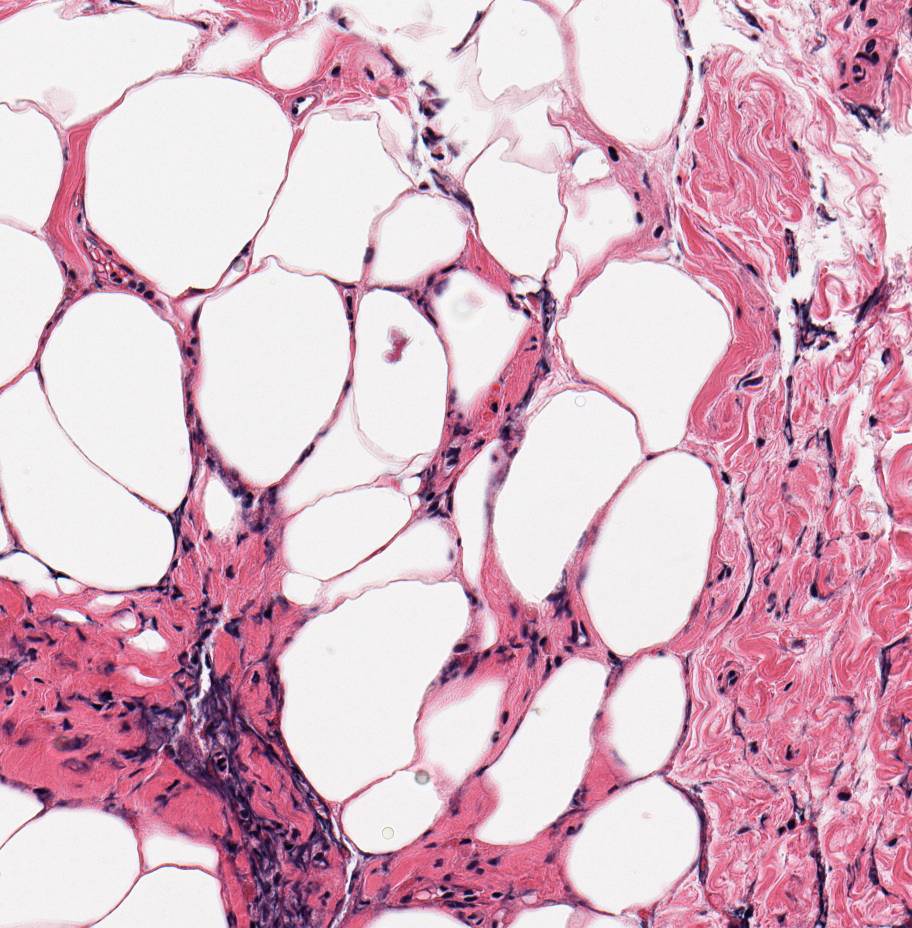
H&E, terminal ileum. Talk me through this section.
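Fat cells occupy upper left and centre; dense pink collagen at right edge. Pink septa between fat cells: scattered spindle-shaped cells, elongated dark nuclei. Lower left: broad fibrous band, nuclei more crowded than in thin septa above. No epithelium in field.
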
